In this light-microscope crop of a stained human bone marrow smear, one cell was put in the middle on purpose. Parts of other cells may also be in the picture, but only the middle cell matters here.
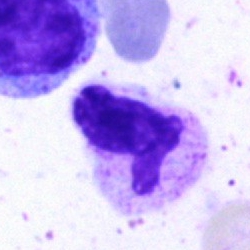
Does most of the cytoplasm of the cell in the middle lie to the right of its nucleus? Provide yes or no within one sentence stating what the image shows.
Yes, the bulk of its cytoplasm is found to the right of the nucleus.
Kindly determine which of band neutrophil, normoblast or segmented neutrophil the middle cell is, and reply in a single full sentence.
Of the cells in this crop, the central one is a segmented neutrophil.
